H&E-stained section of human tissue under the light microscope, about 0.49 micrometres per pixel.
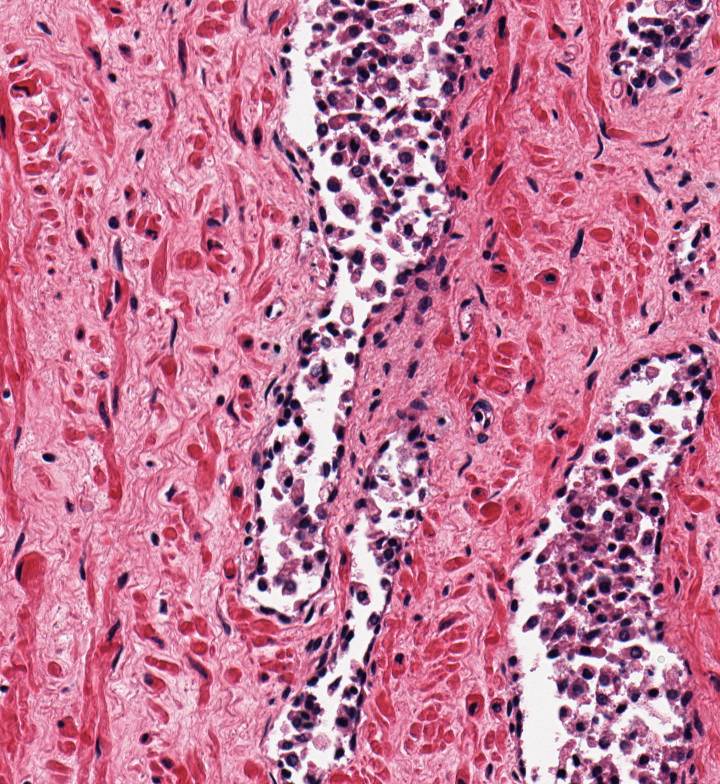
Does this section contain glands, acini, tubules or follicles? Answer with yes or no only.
No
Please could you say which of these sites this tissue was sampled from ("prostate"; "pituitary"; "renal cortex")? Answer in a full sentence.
The site this tissue was sampled from is the prostate.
